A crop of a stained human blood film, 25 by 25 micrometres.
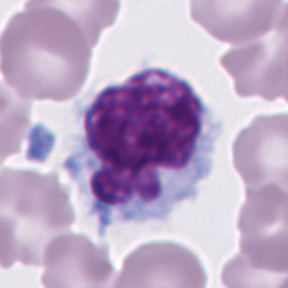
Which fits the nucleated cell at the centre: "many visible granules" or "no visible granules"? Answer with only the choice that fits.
No visible granules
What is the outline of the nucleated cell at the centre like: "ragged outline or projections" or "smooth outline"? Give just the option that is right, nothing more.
Ragged outline or projections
